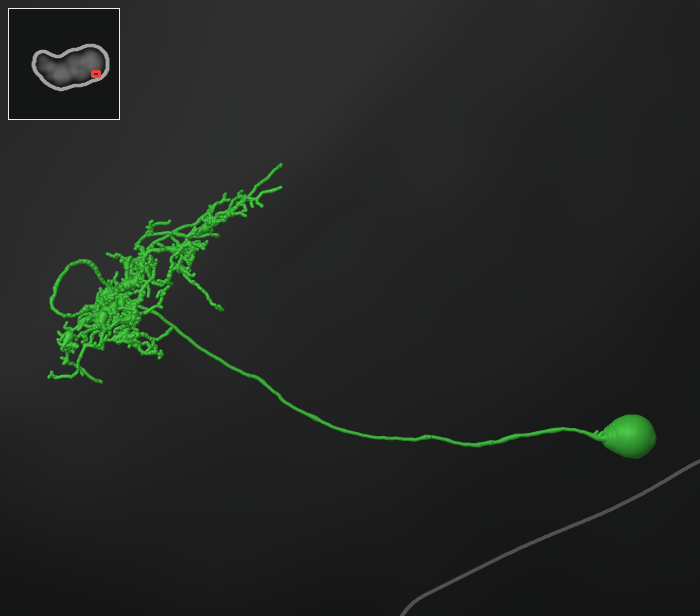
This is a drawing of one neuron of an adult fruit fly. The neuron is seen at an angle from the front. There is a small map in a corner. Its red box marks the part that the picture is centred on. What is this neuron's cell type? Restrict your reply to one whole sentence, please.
This particular neuron has the cell type Dm8a.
